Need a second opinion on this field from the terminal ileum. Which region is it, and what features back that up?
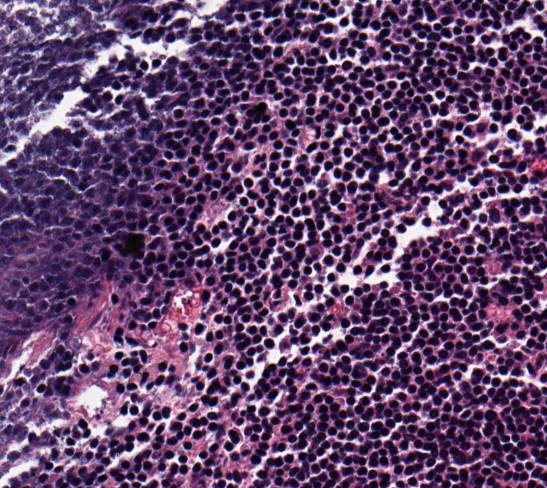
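This is lymphoid tissue: nearly all of the field is a dense, diffuse sheet of small round cells, with no glands or epithelium. Most are small lymphocytes, with round, dark-staining nuclei and very scant cytoplasm.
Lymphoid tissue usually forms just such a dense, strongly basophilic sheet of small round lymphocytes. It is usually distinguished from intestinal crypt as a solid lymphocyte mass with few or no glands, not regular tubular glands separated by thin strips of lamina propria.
Upper left, cells crowd closer and stain darker, with blurred outlines; thin pink fibrous strands run between cells mainly lower left.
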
